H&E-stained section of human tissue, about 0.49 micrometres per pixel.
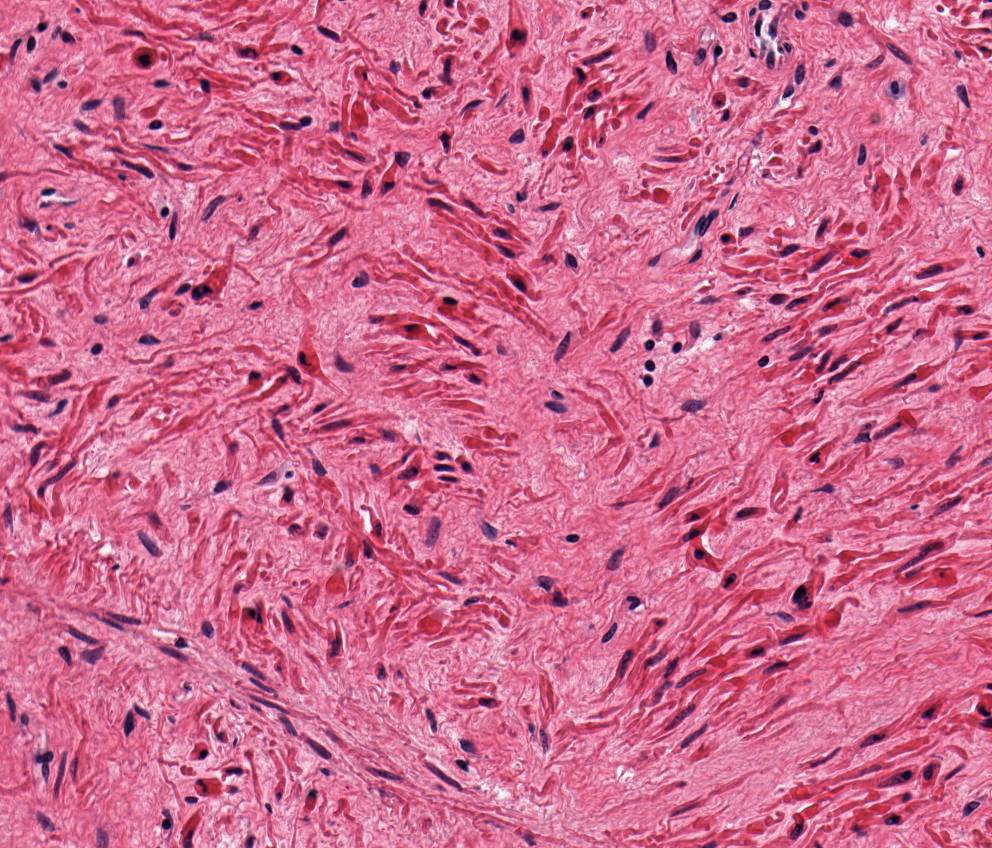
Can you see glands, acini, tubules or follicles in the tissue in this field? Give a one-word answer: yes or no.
No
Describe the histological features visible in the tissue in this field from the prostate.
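Spindle cells here form short fascicles running in many different directions. They are moderately spaced, most separated by stroma rather than lying back to back. A narrow band of parallel spindle cells crosses the lower left part of the field diagonally. Just above and right of centre lies a small cluster of round dark nuclei.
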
